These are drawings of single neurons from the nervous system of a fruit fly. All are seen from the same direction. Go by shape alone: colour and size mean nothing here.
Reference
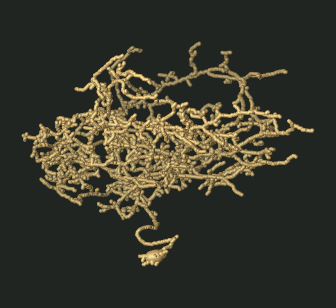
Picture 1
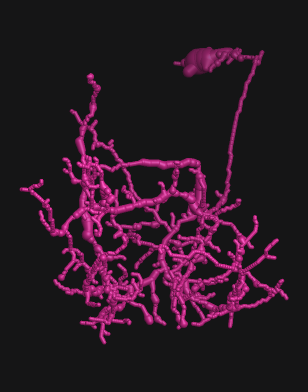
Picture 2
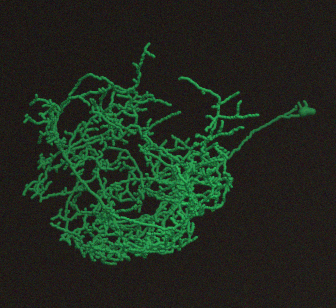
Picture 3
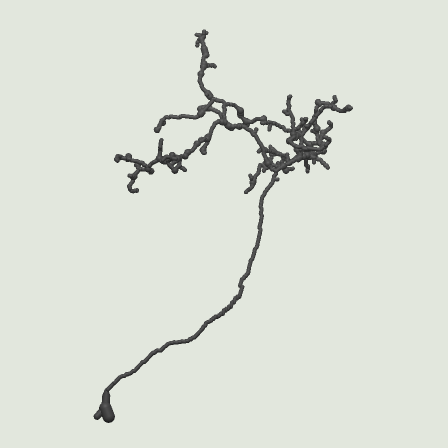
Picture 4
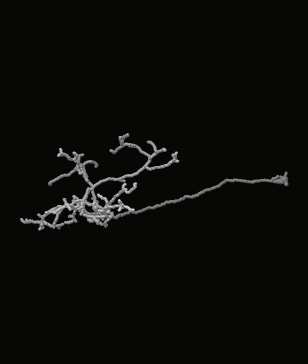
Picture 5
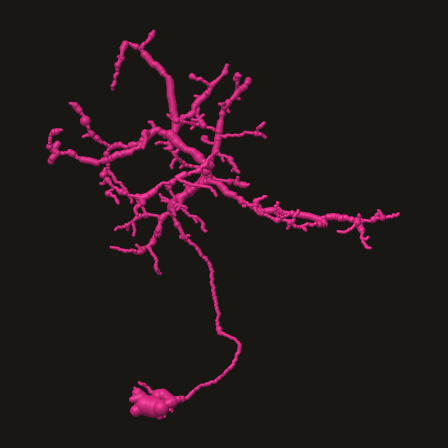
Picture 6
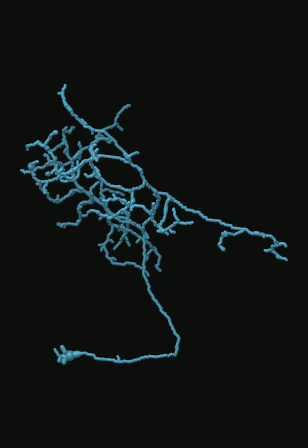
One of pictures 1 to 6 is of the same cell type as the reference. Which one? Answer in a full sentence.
Picture 2 is of the same cell type.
